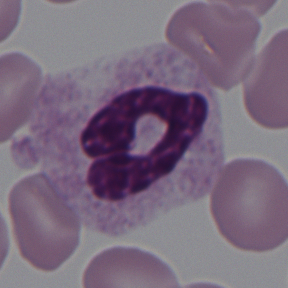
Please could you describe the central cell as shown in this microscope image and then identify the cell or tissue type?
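The nucleus forms a closed ring around a pale hole at its centre, with no nucleoli visible. Fine lilac granules lie evenly through the cytoplasm. The outline is roughly round, with a small granular bulge on the left. It is a segmented neutrophil.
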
